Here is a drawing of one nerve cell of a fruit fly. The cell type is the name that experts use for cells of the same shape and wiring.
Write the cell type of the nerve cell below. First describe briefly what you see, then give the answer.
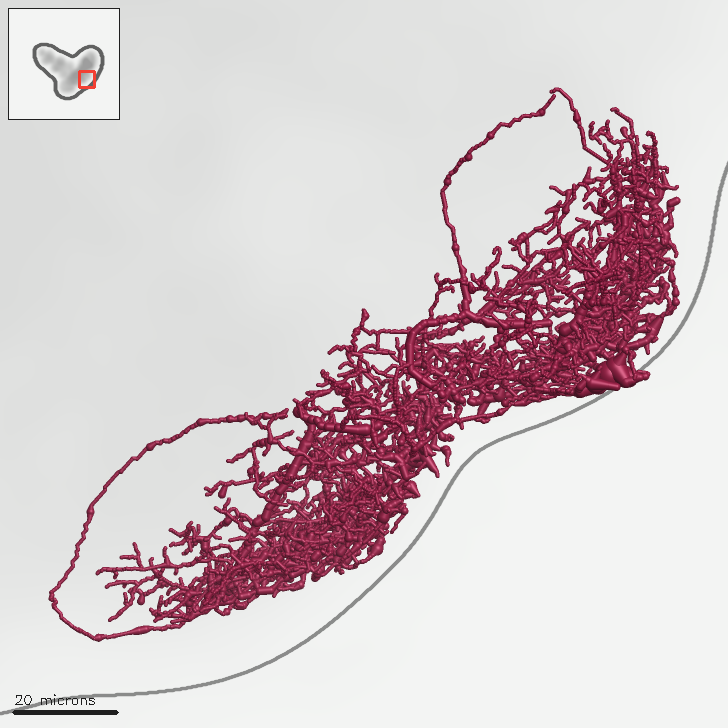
By the scale bar it is about 120 microns wide in this view. The picture shows more than a hundred branch ends. Its broad class is central-brain intrinsic neuron. It is of cell type GNG001.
